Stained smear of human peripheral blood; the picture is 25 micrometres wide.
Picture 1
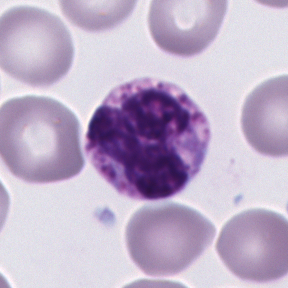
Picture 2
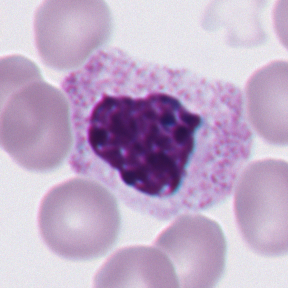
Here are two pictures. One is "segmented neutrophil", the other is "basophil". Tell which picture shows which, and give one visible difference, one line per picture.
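Picture 1 – basophil. The dark purple nucleus fills most of the cell.
Picture 2 – segmented neutrophil. The cytoplasm forms a broad rim that is wider on the right side of the nucleus than on the left.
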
